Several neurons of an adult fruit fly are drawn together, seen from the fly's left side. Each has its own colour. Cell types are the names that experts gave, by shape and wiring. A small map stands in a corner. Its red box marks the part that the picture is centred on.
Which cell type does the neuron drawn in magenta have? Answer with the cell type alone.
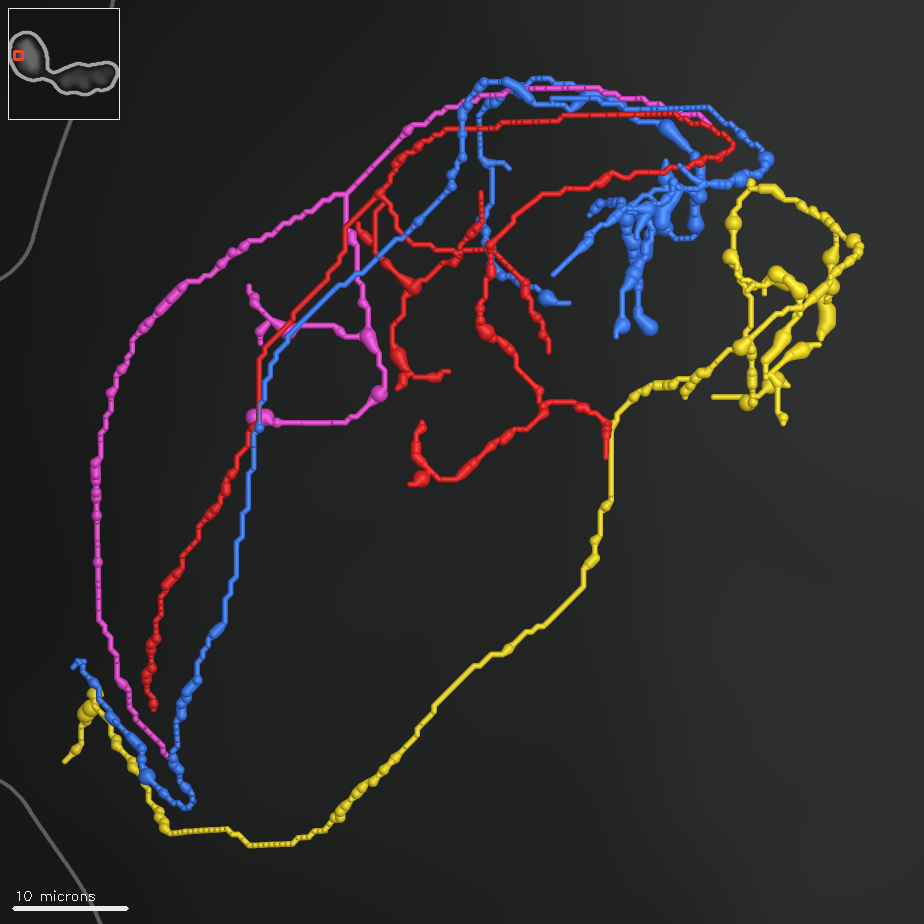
ORN_DM5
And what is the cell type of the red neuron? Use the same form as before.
ORN_DM2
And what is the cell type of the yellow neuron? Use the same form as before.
ORN_DM4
